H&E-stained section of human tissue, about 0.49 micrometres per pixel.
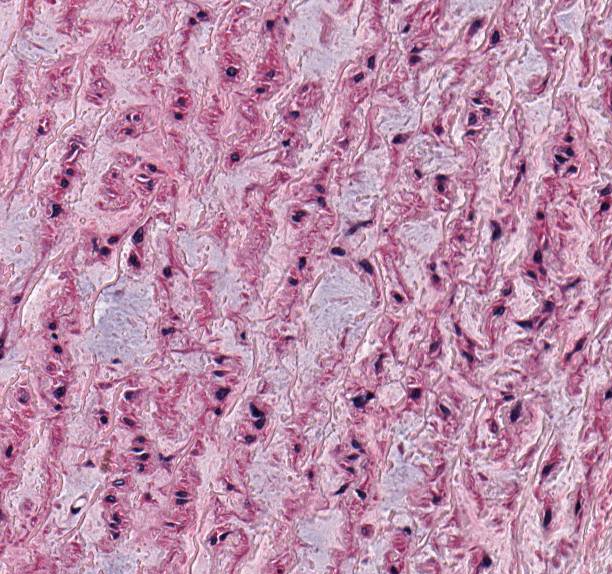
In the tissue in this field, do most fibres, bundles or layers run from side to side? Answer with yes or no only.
No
